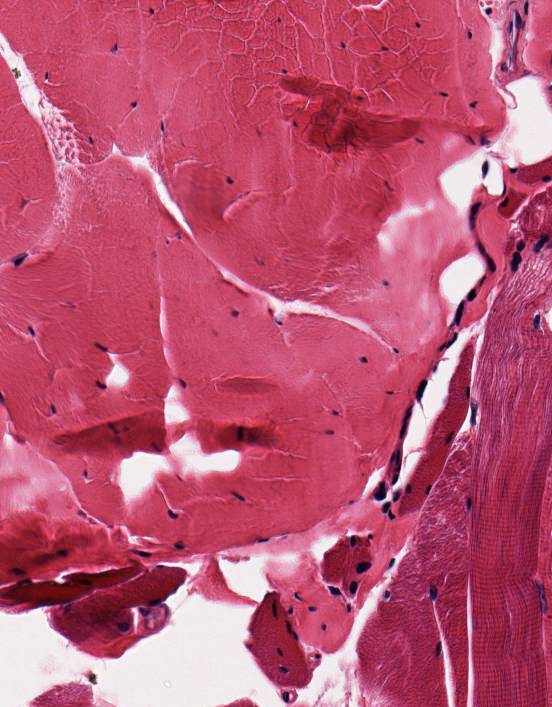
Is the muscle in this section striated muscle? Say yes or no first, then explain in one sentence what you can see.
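Yes. The lengthwise fibres at the right show fine cross-striations running across the fibre.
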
